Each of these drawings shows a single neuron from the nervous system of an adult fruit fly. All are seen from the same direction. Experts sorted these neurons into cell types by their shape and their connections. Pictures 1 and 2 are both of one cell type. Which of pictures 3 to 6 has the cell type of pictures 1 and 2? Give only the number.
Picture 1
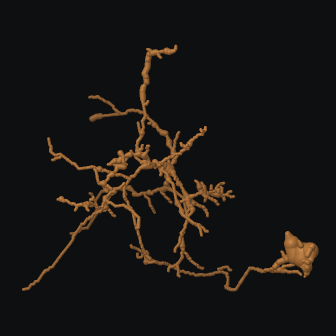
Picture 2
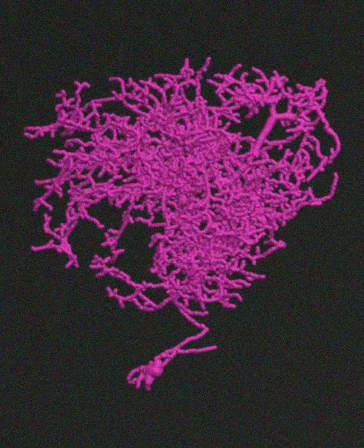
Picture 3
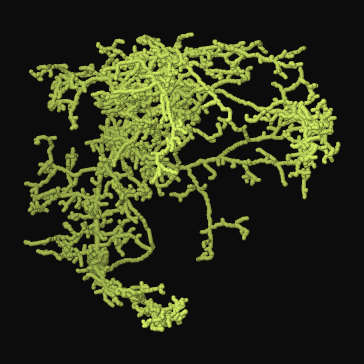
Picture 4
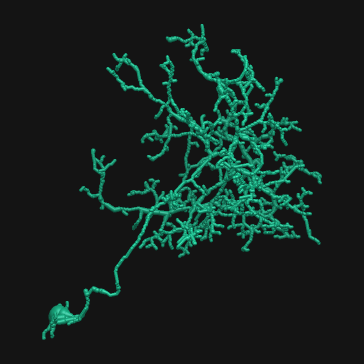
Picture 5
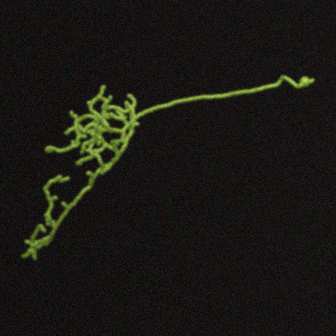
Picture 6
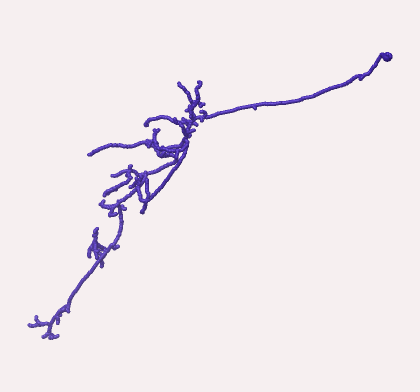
4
